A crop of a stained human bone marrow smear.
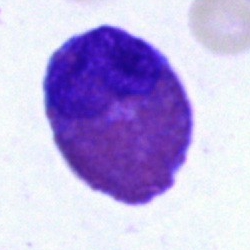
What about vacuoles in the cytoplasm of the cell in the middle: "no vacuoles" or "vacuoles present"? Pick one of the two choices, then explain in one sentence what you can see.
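No vacuoles. No vacuoles are seen in the cytoplasm.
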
